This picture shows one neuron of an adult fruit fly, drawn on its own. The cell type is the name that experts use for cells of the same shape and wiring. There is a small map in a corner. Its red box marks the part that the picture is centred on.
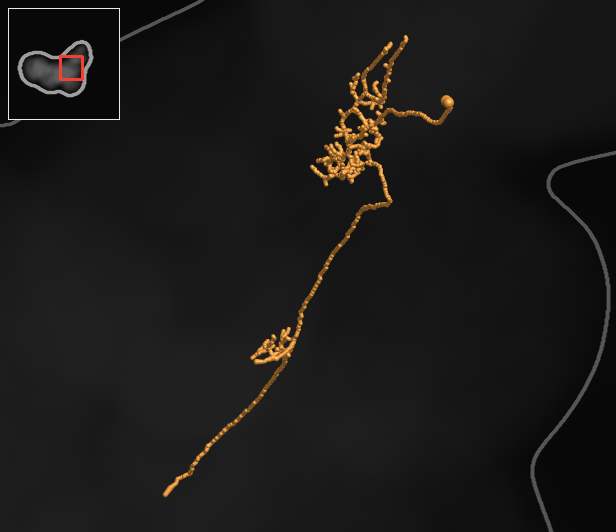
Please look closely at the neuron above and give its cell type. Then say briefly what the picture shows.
It is of cell type IN10B044. This is a nerve-cord intrinsic neuron. Its cell body lies at the upper right of the picture. As drawn here it is taller than it is wide.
